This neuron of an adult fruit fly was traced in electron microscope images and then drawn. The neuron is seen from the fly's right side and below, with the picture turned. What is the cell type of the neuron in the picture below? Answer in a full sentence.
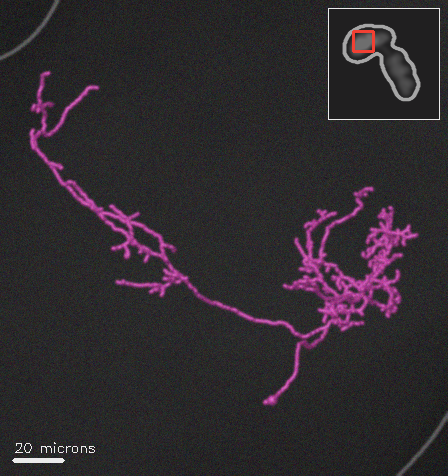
The cell type is SMP321_a.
